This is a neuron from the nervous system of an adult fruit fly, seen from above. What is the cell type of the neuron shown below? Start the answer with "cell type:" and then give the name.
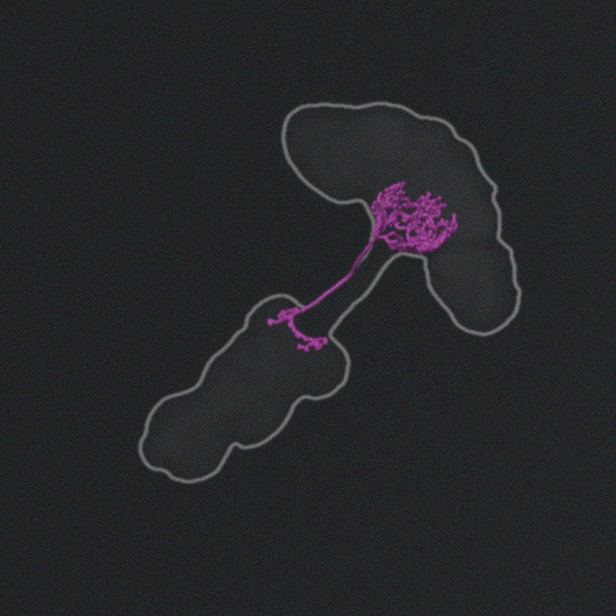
cell type: DNge143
